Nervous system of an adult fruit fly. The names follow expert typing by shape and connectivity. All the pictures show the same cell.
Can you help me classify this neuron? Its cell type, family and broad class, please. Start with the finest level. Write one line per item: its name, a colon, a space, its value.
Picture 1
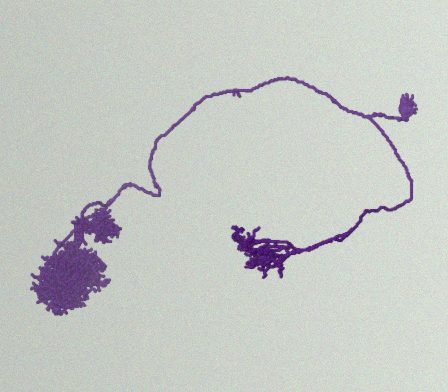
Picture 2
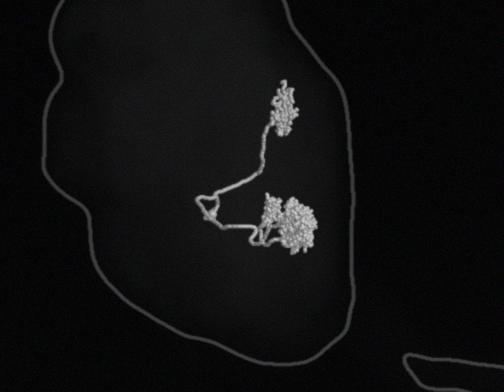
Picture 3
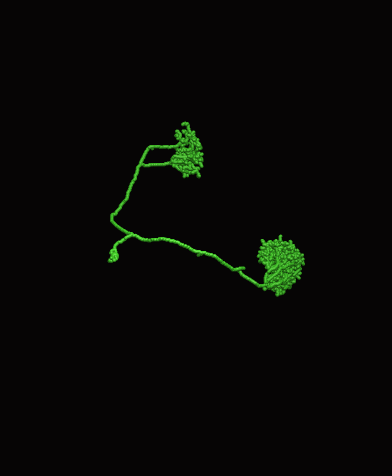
cell type: MeLo9
family: MeLo
broad class: optic-lobe intrinsic neuron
